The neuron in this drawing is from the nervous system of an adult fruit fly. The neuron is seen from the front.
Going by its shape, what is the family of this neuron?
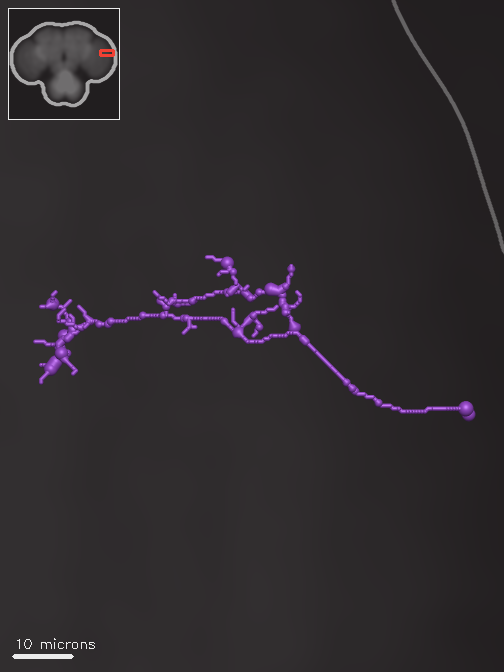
Mi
